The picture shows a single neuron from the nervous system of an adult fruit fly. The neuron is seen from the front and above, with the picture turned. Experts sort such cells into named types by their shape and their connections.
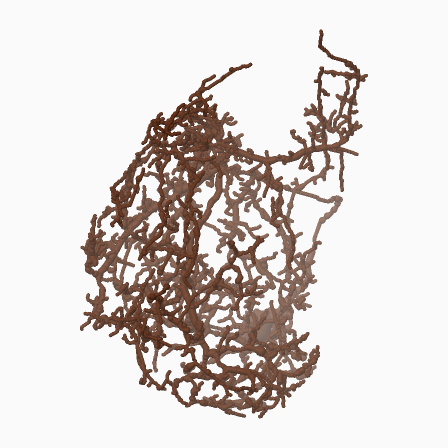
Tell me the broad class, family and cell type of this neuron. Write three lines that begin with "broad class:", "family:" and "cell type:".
broad class: nerve-cord intrinsic neuron
family: hemilineage 13A
cell type: IN13A006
